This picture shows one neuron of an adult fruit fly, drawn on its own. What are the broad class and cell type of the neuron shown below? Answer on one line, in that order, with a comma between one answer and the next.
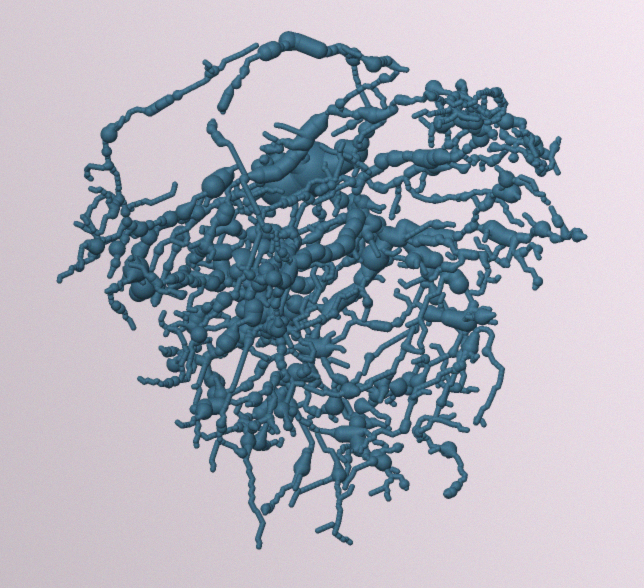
nerve-cord intrinsic neuron, INXXX271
